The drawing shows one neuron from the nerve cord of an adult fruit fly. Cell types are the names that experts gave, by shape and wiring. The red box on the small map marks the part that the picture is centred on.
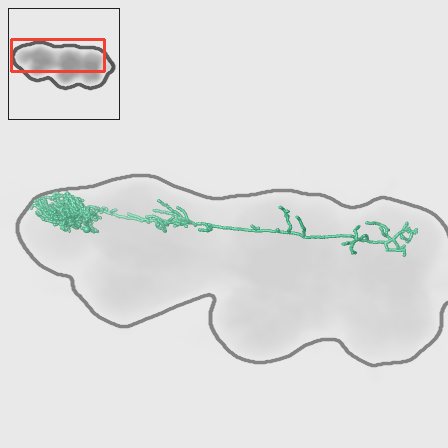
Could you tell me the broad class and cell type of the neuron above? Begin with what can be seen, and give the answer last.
In this view it is more than twice as wide as it is tall. It is a nerve-cord intrinsic neuron. It is of cell type INXXX126.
